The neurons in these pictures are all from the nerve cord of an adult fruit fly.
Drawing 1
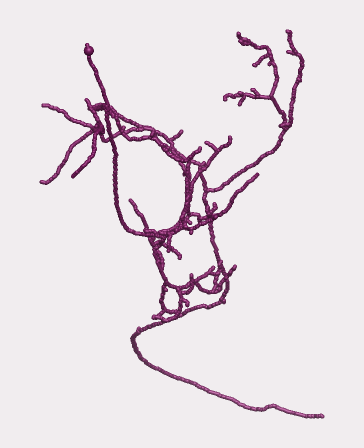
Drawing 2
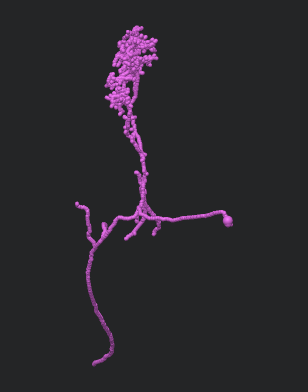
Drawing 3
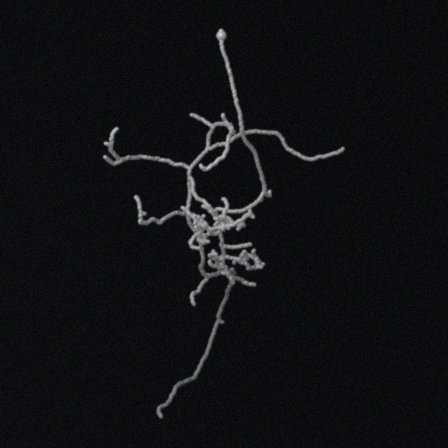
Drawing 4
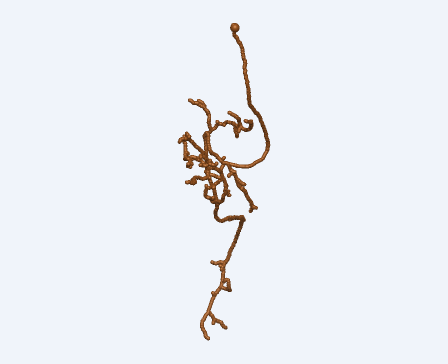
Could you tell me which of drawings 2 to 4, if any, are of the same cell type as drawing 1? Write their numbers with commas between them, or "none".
3, 4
